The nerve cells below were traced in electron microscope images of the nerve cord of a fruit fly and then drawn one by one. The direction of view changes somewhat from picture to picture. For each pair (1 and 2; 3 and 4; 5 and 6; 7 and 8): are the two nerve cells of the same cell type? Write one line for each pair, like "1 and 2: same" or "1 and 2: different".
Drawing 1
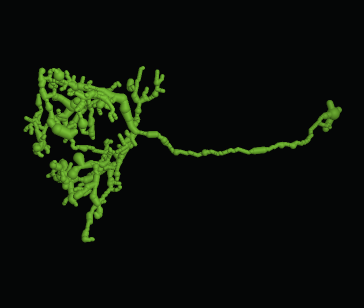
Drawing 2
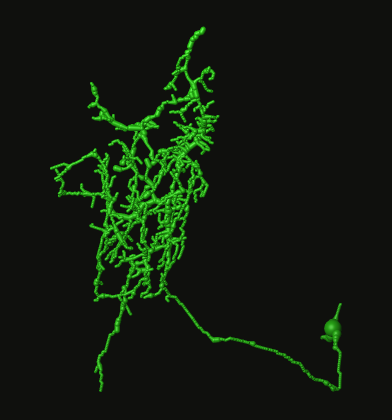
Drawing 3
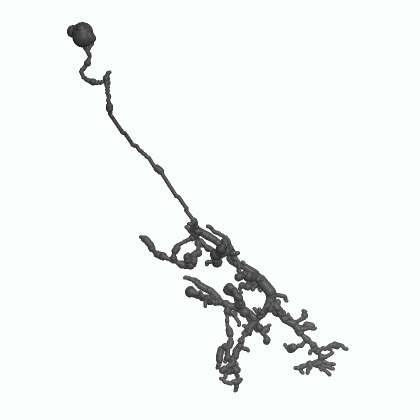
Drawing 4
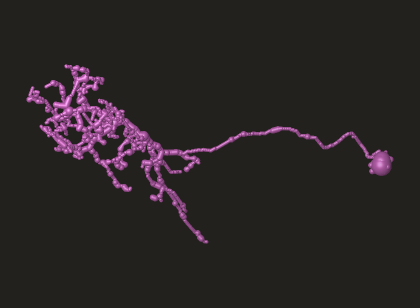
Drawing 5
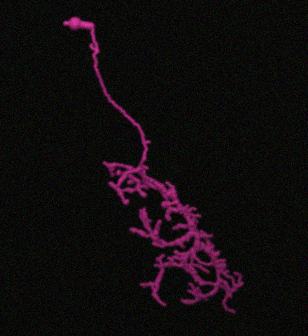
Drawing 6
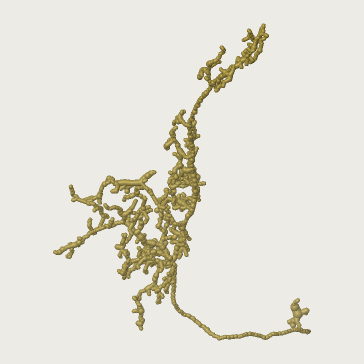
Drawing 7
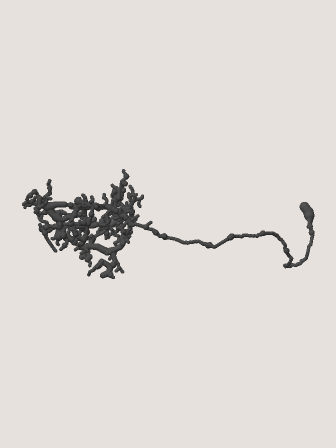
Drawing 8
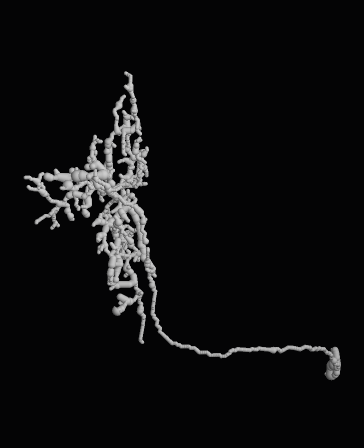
1 and 2: different
3 and 4: same
5 and 6: different
7 and 8: same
